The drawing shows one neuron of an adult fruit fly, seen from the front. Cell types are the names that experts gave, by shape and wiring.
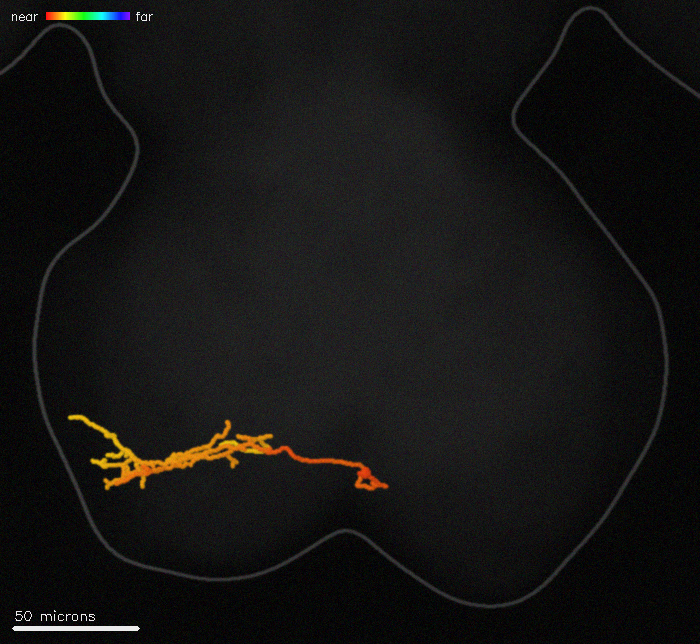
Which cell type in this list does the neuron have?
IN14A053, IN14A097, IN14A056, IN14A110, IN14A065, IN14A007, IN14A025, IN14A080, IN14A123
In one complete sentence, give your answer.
This neuron is included in the cell type IN14A123.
